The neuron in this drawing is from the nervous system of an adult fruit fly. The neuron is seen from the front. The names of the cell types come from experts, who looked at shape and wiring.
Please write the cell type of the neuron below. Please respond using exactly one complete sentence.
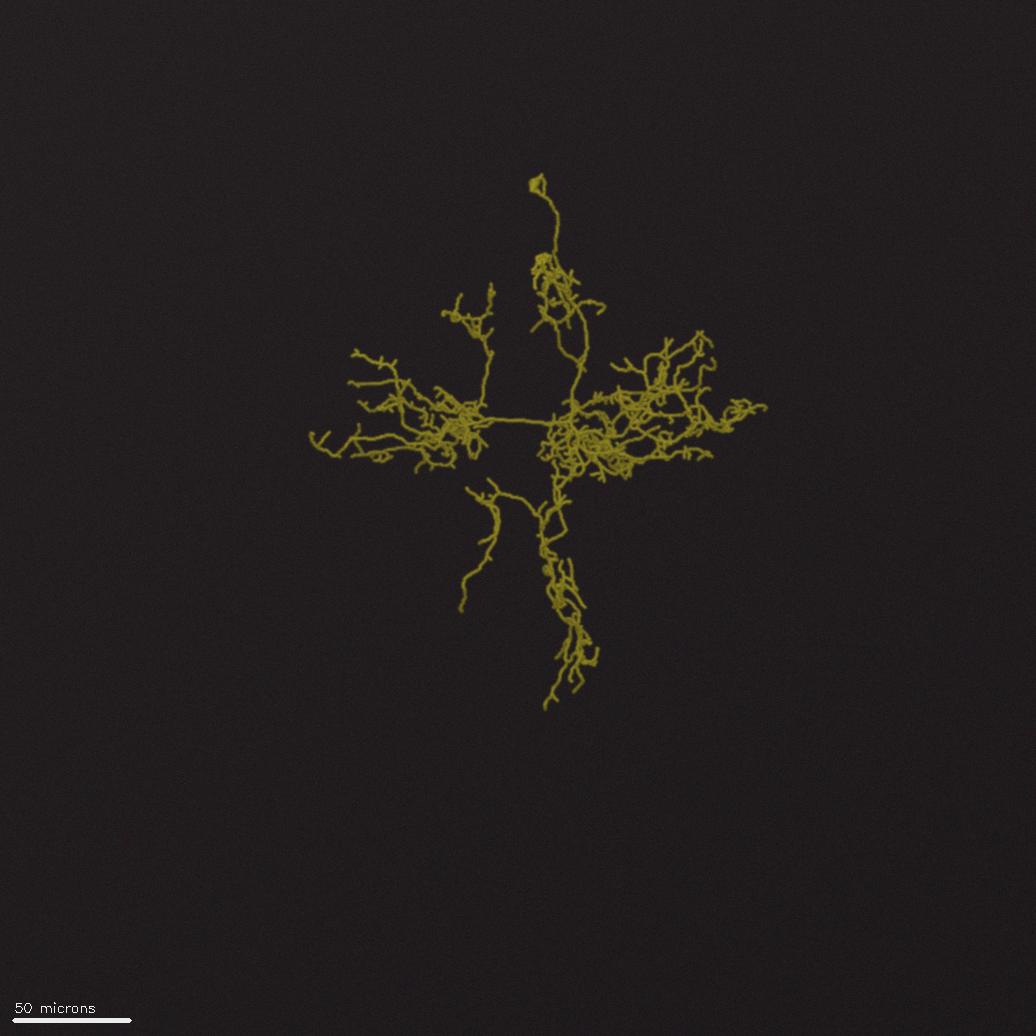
This neuron is given the cell type CL249.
